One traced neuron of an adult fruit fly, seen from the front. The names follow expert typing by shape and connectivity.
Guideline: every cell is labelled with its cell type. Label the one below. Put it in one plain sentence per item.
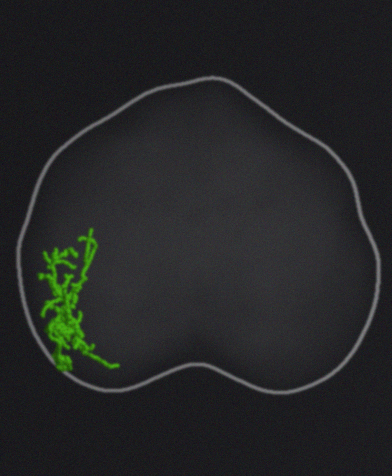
The cell type is MNml83.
